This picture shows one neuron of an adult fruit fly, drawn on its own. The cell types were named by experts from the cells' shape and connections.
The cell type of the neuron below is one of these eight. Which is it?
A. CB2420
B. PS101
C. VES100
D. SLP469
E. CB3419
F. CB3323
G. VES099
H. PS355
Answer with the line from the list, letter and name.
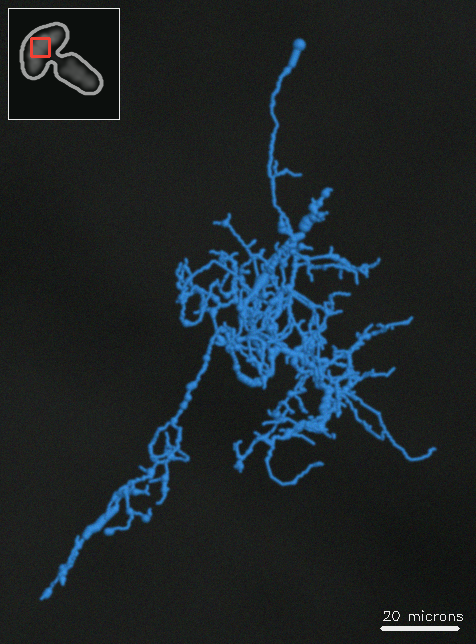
G. VES099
